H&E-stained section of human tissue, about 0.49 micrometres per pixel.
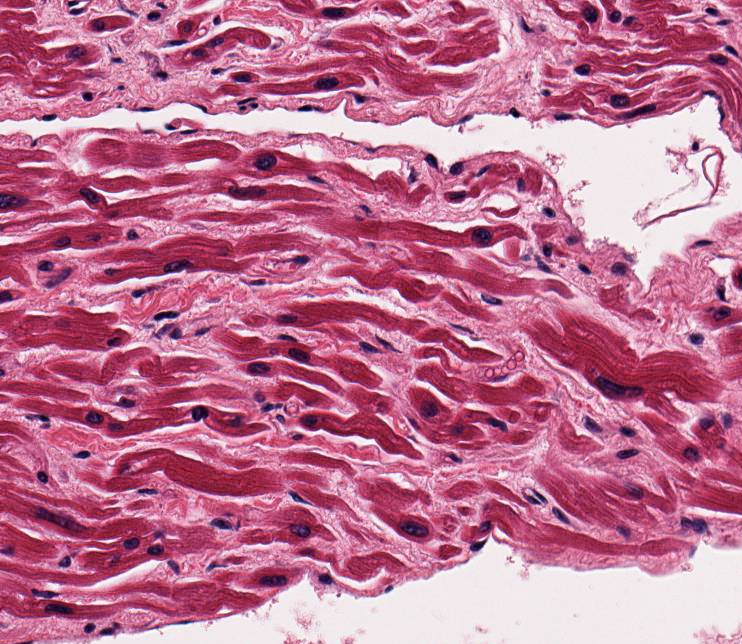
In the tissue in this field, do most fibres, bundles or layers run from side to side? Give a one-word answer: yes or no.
Yes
